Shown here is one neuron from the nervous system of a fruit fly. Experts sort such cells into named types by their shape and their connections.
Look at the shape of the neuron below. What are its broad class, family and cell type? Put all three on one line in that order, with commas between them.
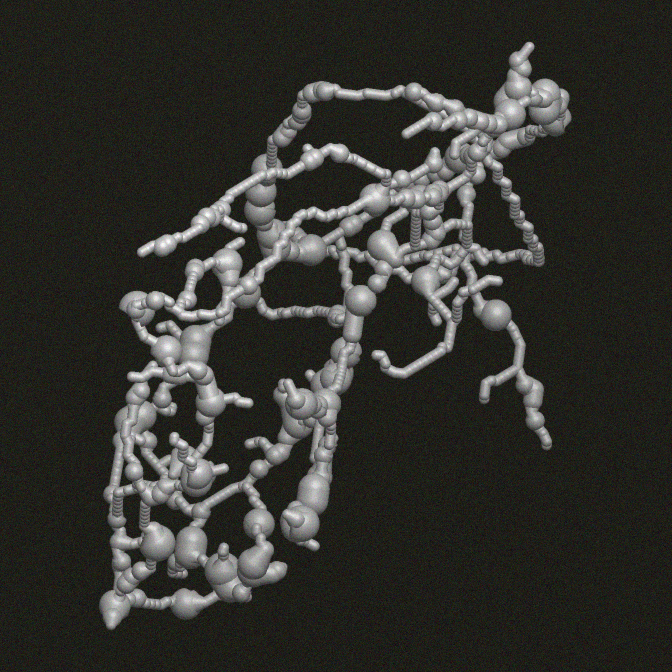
central-brain intrinsic neuron, hemilineage ALv2, CB1048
